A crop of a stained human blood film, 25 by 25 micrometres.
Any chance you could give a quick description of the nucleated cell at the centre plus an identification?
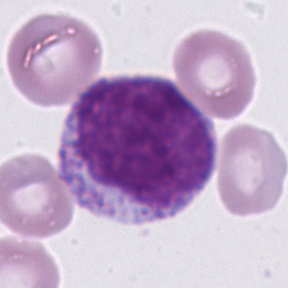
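The nucleus is a single rounded mass with no lobes, set off-centre toward the upper right of the cell. The cytoplasm forms a crescent along the lower-left side, and between its granules it is very pale. This cell is a myelocyte.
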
